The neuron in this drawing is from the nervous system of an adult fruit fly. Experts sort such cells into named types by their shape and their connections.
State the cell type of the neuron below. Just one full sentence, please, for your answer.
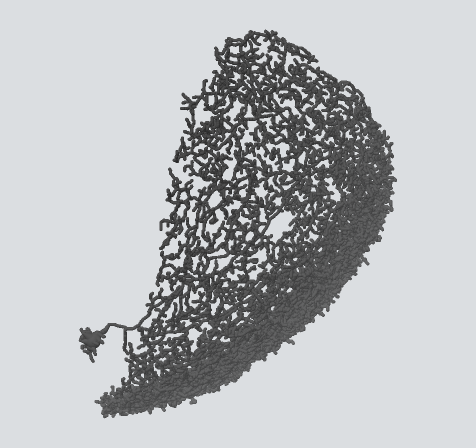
The neuron is categorized under cell type Cm31b.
